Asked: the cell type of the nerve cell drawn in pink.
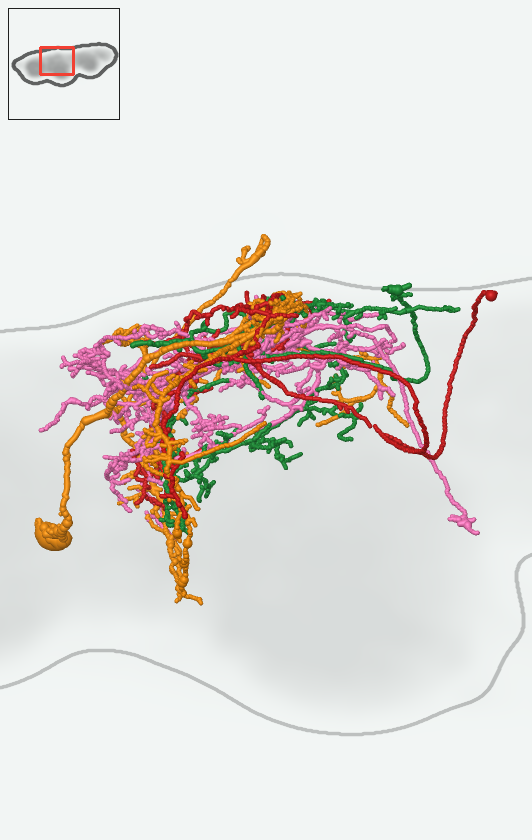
SNxx24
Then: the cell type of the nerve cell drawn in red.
IN19B086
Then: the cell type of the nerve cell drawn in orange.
MNxm01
